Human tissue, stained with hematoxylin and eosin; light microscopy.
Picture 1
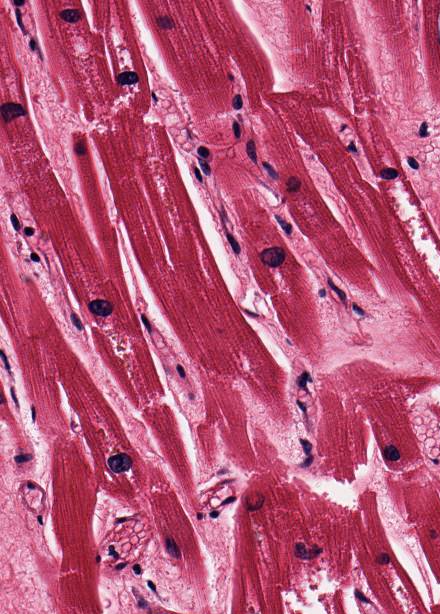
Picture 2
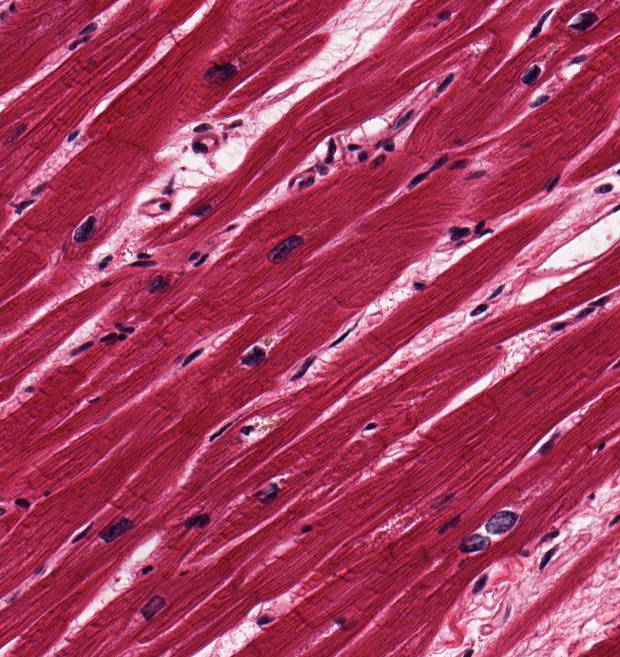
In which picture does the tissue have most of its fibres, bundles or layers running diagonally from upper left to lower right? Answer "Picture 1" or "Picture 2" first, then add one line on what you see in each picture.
Picture 1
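Picture 1: The whole field is made of long muscle fibres running roughly parallel, obliquely across the field from upper left toward lower right.
Picture 2: Long muscle fibres run in parallel diagonally across the whole field from lower left to upper right.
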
